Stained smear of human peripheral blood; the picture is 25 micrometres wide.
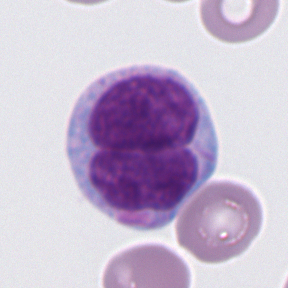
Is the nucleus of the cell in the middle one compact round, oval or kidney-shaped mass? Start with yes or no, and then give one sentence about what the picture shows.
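No. A horizontal cleft divides the nucleus into an upper and a lower lobe.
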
